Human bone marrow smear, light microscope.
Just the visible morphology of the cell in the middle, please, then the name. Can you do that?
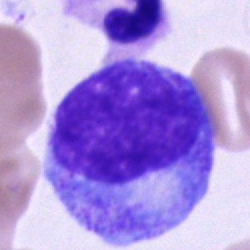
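Notice the outline first: rounded and smooth, with no projections reaching out from the surface. Inside, the chromatin is dark purple and finely stippled. This is a promyelocyte.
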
